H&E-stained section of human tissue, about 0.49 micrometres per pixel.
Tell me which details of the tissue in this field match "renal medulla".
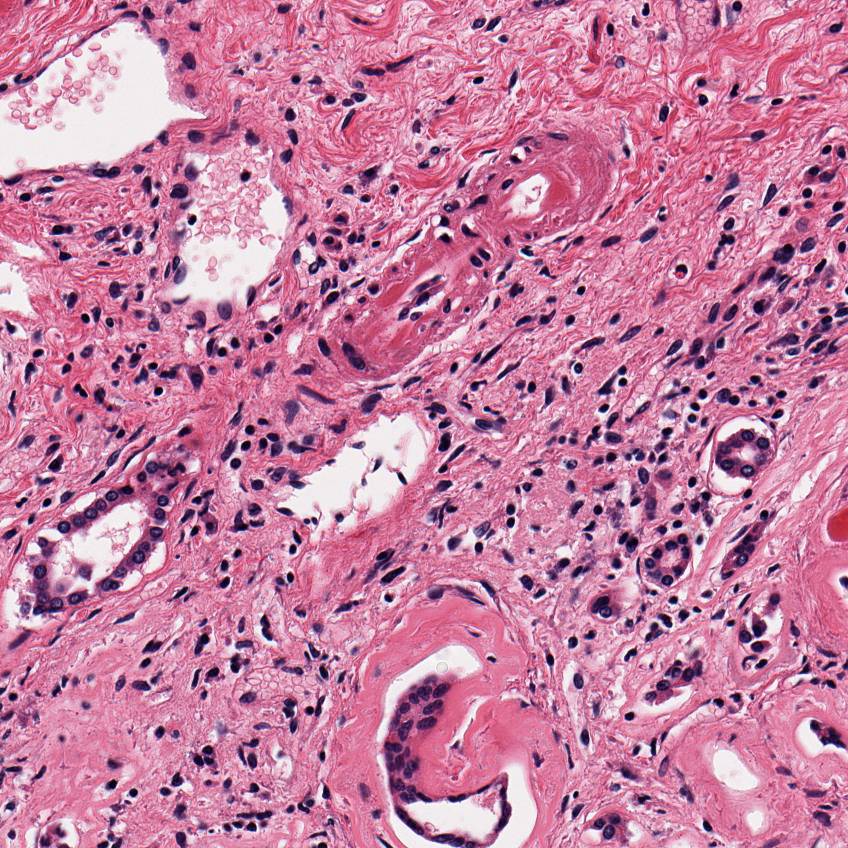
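In this renal medulla, small tubules at the left middle and along the right side have one layer of cuboidal cells with dark round nuclei.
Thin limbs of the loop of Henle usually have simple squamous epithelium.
These cuboidal tubules are therefore not thin limbs.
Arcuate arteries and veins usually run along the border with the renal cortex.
In the upper centre, a vessel has a thick, concentric pink wall and a small lumen. At the upper left, thin-walled dilated spaces hold red blood cells.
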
